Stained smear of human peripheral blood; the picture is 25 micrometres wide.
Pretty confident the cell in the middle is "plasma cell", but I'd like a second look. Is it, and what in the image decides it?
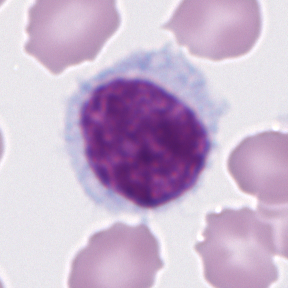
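Cytoplasmic colour first: it is pale blue, favouring hairy cell over plasma cell.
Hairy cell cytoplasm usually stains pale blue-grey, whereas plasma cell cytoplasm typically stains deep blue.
The outline is irregular and ragged, with fine, short hair-like projections clearest on the left and upper sides, again favouring hairy cell.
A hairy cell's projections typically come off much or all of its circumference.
The nucleus is a single rounded oval with no lobes or deep indentation, its chromatin dark purple and coarsely clumped with paler gaps; both points are compatible with plasma cell.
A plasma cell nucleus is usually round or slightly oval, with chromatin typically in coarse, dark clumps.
The cell is about 14 micrometres across, with the nucleus filling about 60% of its area. Conclusion: the colour and the projections outweigh the nuclear features, so plasma cell does not fit; the cell is a hairy cell.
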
